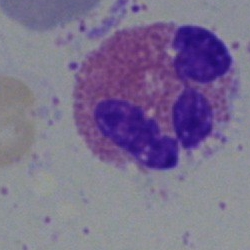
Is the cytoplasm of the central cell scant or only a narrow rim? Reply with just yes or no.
No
